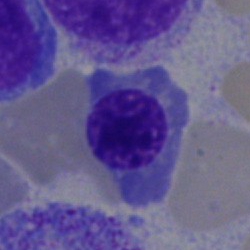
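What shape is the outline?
Irregular, with blunt bulges along the upper right edge.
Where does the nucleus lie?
Toward the left side of the cell.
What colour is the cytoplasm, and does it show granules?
It is blue, with no visible granules.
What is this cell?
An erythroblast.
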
